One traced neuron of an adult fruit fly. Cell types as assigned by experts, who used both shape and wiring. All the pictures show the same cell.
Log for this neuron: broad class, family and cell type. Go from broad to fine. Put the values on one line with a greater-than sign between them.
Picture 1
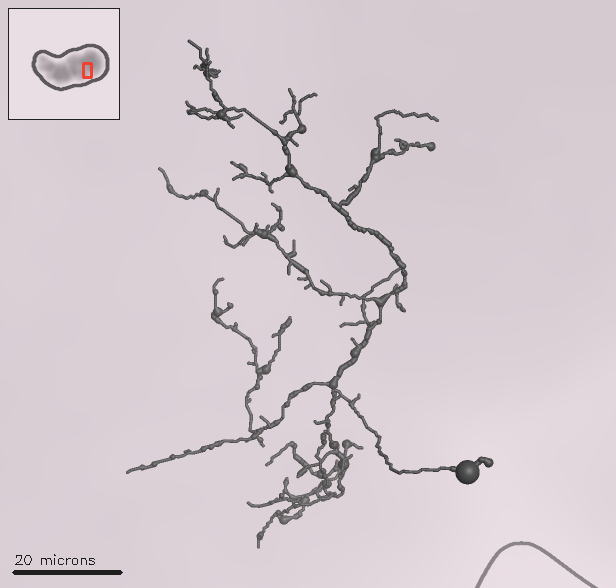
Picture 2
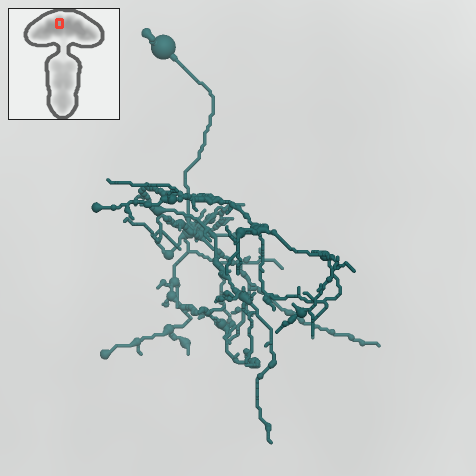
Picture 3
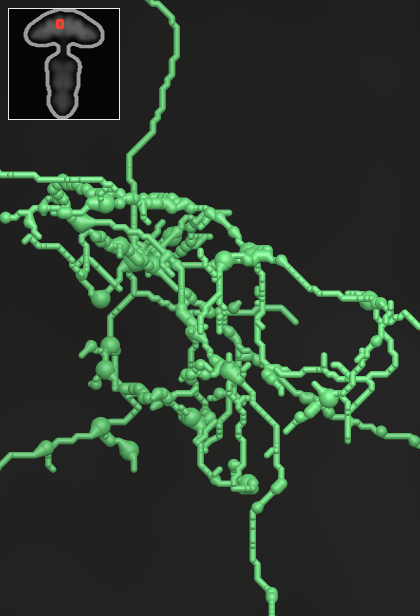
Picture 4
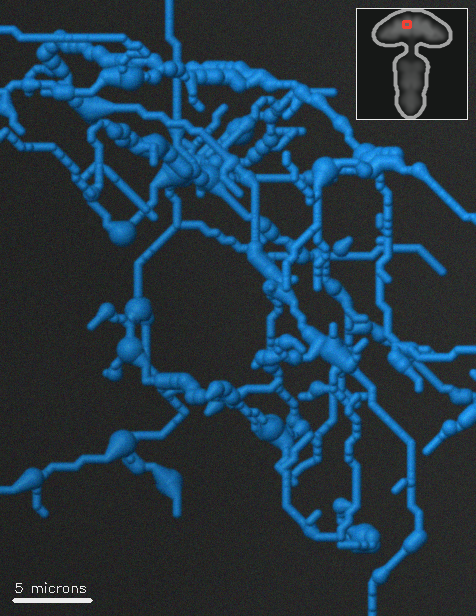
central-brain intrinsic neuron > hemilineage TRdl_b > VES093_c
